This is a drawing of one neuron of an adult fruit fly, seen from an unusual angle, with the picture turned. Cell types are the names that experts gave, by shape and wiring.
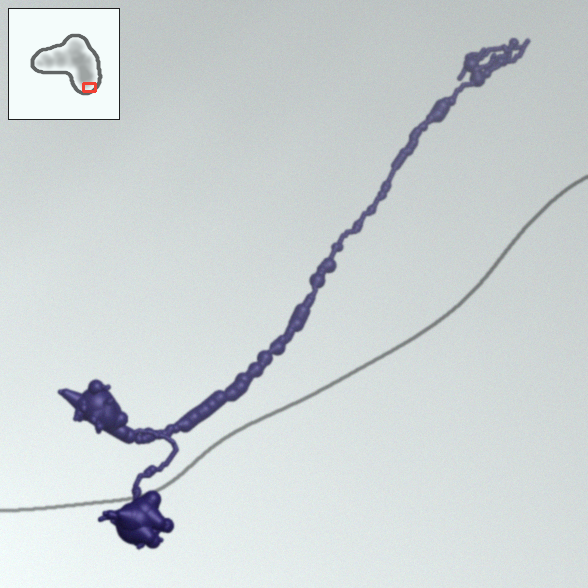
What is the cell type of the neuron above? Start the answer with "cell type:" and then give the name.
cell type: T1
